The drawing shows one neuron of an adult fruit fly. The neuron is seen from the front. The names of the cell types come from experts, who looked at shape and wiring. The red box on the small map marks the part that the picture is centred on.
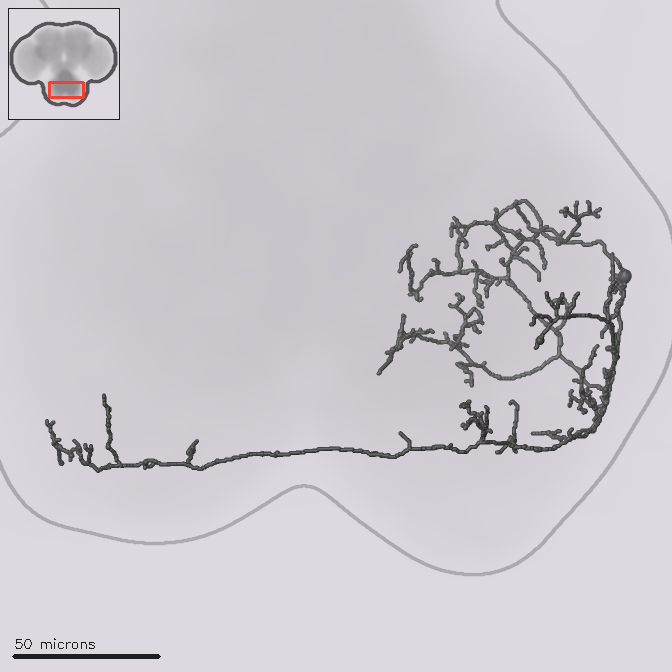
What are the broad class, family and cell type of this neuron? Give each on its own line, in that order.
nerve-cord intrinsic neuron
hemilineage 19A
IN19A090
